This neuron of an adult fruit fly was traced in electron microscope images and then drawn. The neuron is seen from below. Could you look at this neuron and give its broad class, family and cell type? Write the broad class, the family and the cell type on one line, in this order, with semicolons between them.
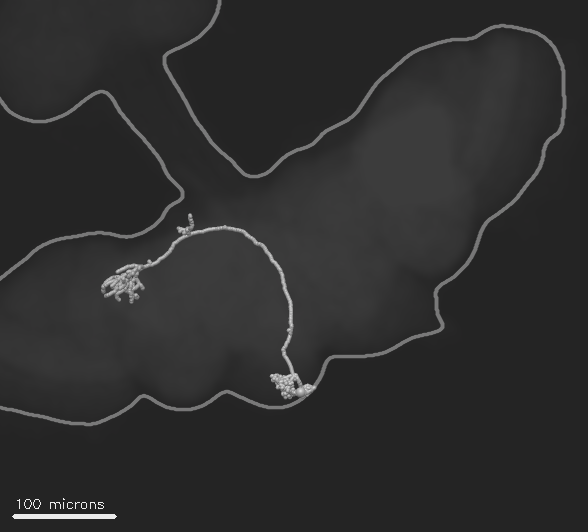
central-brain intrinsic neuron; class ALPN; VA7l_adPN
